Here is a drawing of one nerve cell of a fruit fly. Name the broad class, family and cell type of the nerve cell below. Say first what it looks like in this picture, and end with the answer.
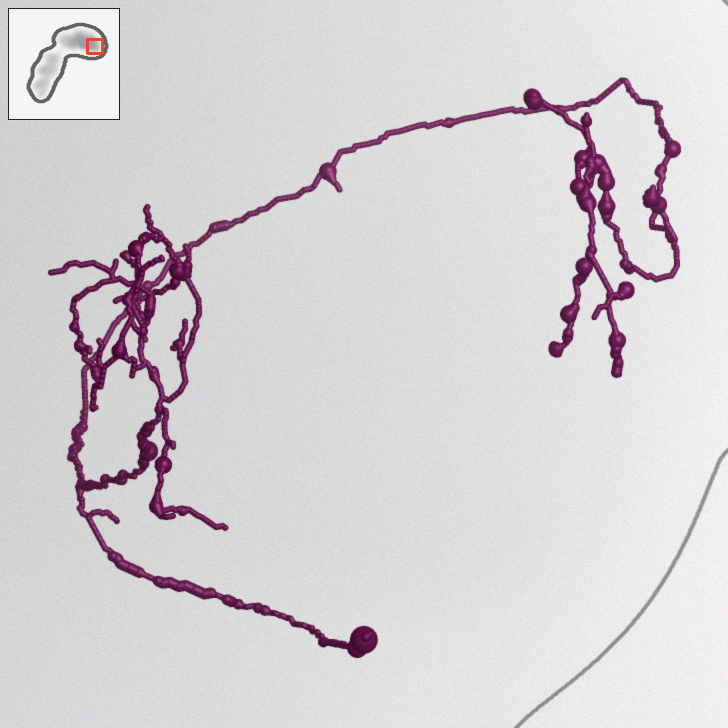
The cell body can be seen at the bottom of the picture. In this view it is about as wide as it is tall. This is a central-brain intrinsic neuron. Its family is hemilineage DL1_dorsal. The cell type is LHPV5b3.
